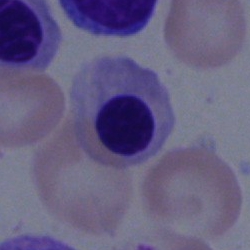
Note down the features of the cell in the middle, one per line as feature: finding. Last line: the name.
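Chromatin: dense and very dark purple; hardly any texture visible.
Nucleoli: none I can see.
Cytoplasm: pale greyish-lilac.
Granules: none in the cytoplasm.
Name: erythroblast.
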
